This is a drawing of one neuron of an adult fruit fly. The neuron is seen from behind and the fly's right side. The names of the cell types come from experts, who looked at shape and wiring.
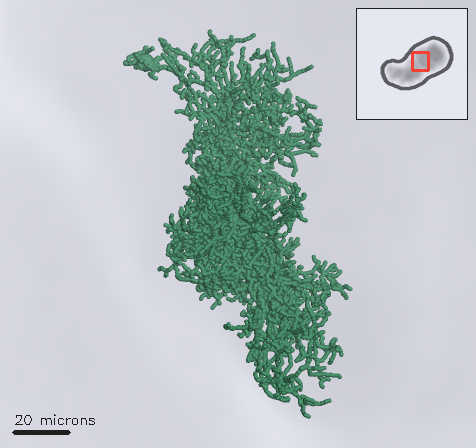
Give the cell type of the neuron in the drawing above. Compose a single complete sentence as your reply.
What this neuron is, by cell type, is AVLP086.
